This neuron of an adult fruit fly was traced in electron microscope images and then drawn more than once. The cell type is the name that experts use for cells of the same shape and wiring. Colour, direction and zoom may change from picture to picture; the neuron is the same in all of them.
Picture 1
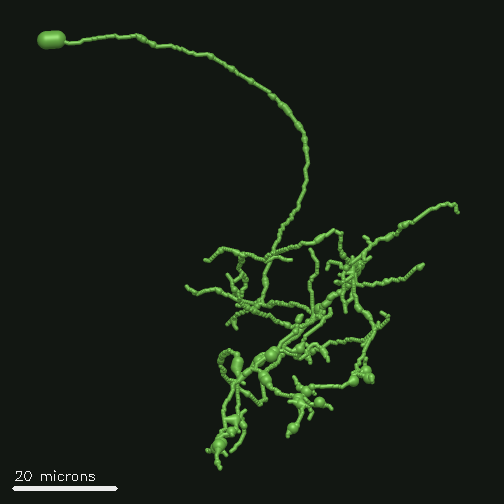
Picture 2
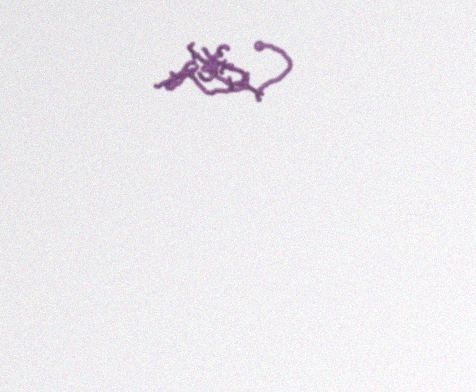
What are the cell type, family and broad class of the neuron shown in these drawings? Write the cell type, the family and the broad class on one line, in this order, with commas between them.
SIP045, hemilineage SLPad1_posterior, central-brain intrinsic neuron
